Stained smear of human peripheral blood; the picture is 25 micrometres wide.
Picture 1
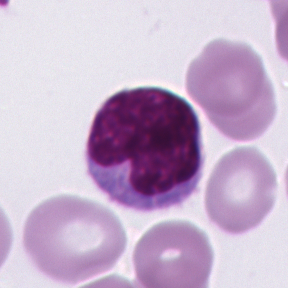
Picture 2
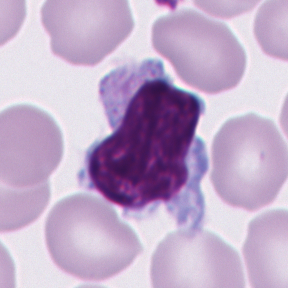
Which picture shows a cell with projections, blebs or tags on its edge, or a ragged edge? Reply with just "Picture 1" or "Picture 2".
Picture 2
